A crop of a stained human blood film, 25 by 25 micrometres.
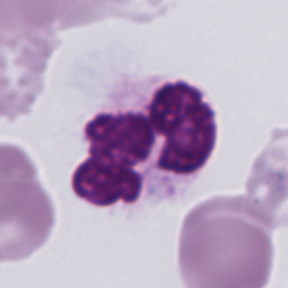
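Segmented neutrophil. The right lobe stands apart from the two left lobes across a narrow pale gap, and no nucleoli are seen. Sparse, fine lilac granules lie in the cytoplasm. The cell's faint outer edge is hard to trace against the background.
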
